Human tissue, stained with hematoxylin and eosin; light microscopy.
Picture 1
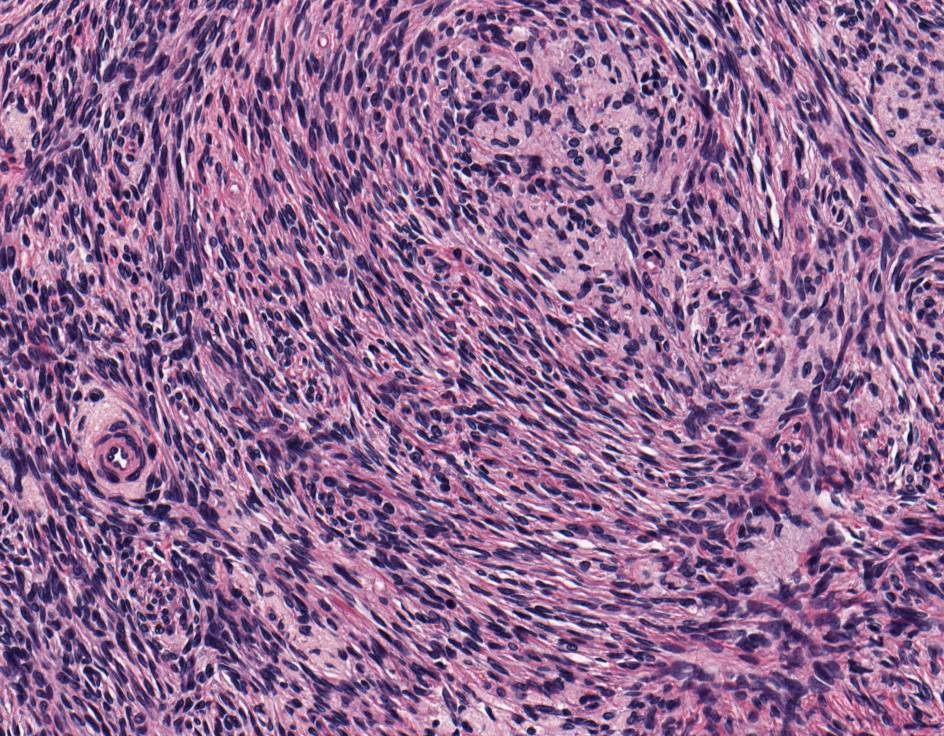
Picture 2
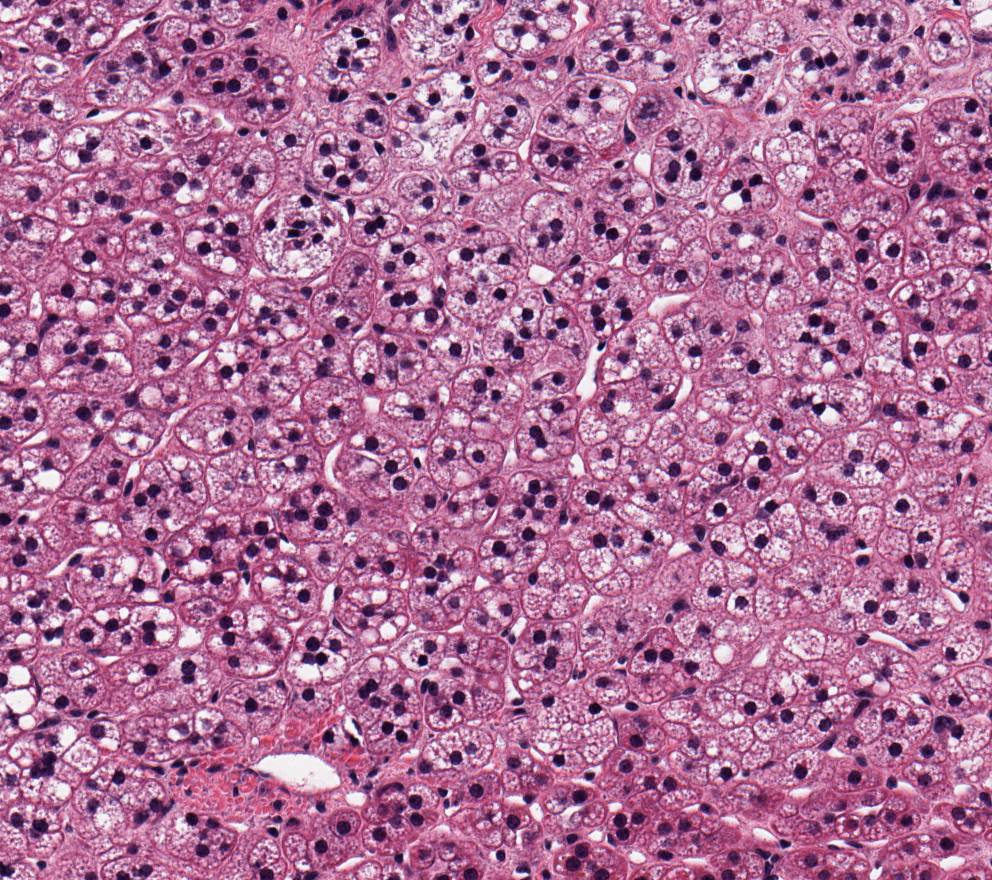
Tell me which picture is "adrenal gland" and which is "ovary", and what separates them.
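Identification: ovary, picture 1; adrenal gland, picture 2. Ovary: spindle cells, nuclei elongated to oval, dark-staining; tightly packed, little collagenous stroma between. Upper right: rounded nodular zones of pale pink cytoplasm with more loosely spaced, plumper cells. Left edge, just below middle: small vessel, thick concentrically layered wall, pinpoint lumen. Adrenal gland: abundant pale, finely vacuolated, foamy cytoplasm; nuclei small, round, dark. Stroma between nests scant, thin delicate strands only. Small vessel with red blood cells near lower left.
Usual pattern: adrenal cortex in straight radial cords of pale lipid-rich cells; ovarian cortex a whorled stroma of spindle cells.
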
